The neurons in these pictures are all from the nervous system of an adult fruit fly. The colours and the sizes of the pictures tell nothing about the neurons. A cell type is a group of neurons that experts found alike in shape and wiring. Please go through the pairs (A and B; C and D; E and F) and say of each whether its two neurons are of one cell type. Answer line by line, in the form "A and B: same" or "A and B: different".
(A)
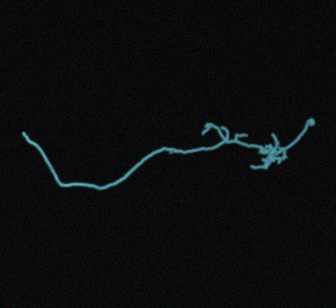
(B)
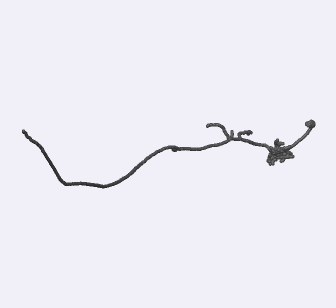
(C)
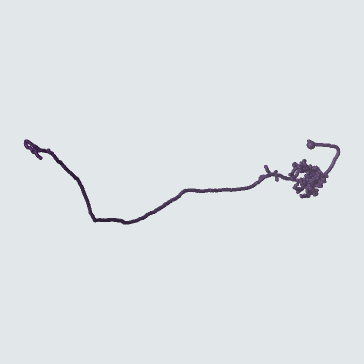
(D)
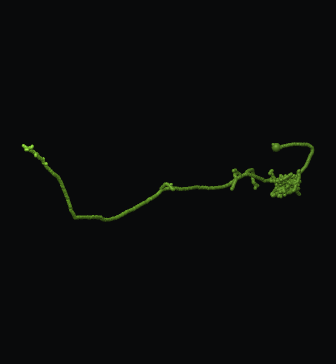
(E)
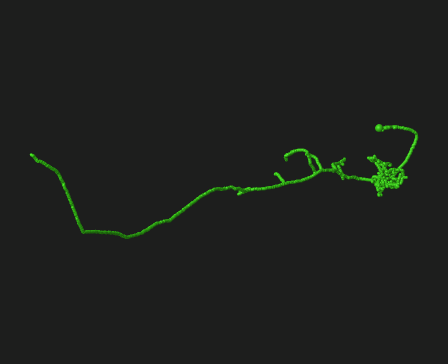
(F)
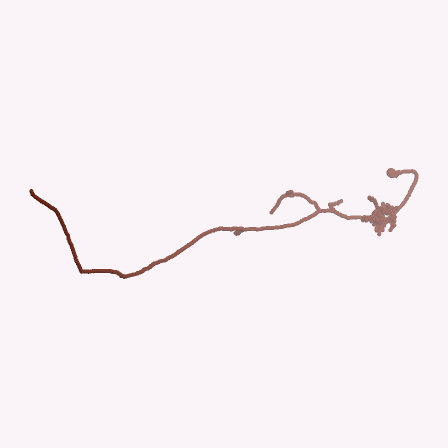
A and B: same
C and D: different
E and F: same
